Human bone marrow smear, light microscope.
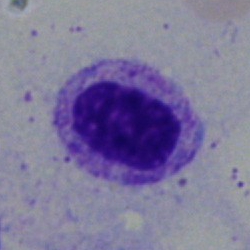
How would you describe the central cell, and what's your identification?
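The nucleus fills most of the cell, and its chromatin stains deep purple throughout. A rim of cytoplasm runs around the whole nucleus and is speckled with fine purple granules. It is a myelocyte.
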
